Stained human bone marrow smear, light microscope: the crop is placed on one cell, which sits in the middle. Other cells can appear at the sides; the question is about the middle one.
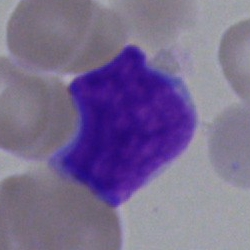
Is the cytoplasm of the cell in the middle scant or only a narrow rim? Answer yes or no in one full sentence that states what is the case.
Yes, the cytoplasm of this cell is scant.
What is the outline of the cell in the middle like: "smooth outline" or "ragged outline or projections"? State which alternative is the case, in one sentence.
In outline, this cell is rough rather than smooth and even.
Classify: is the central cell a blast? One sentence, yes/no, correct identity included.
Yes, the central cell here is a blast.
